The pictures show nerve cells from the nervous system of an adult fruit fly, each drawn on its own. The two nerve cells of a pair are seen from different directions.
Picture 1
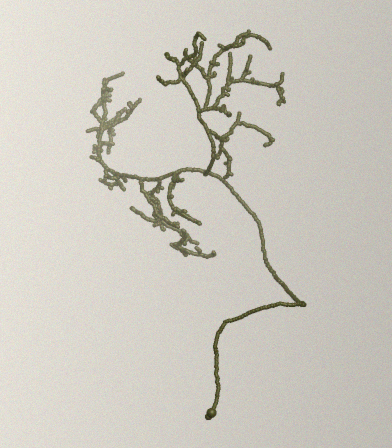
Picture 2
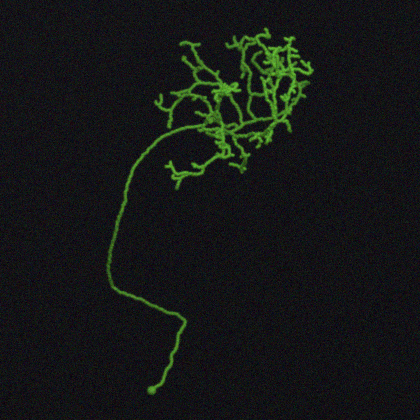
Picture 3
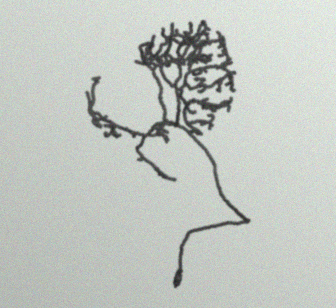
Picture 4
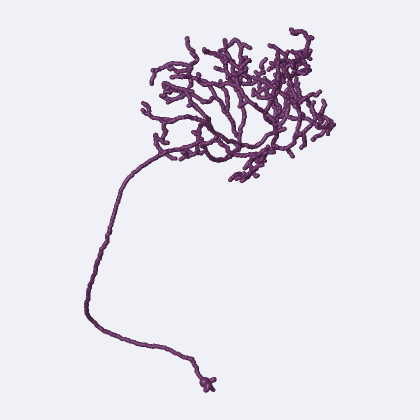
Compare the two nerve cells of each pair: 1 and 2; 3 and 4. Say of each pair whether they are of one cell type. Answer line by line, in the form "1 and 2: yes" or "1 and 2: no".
1 and 2: yes
3 and 4: yes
